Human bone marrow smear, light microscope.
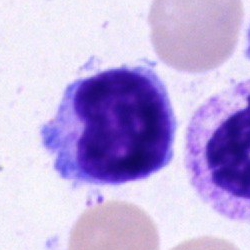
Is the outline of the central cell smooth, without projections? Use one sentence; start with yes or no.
No, by its outline the cell is rough, not smooth and even.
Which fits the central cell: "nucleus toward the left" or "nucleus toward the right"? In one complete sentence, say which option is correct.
Toward the right side of the cell sits its nucleus.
